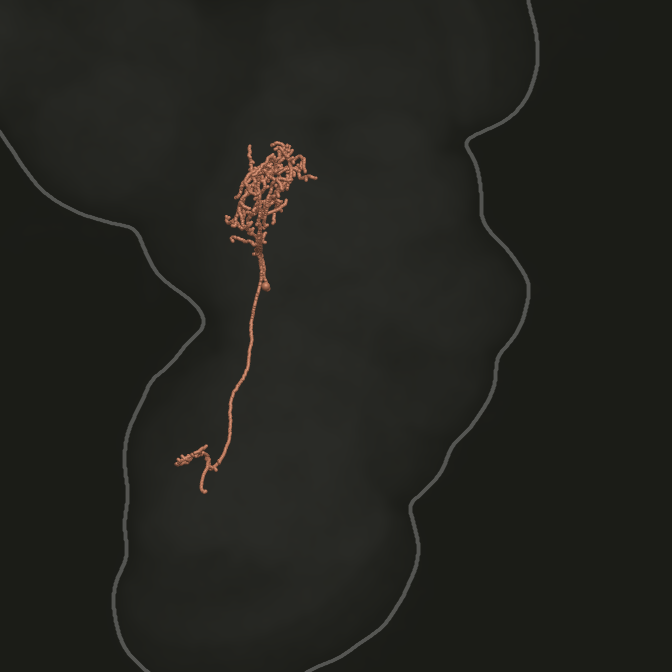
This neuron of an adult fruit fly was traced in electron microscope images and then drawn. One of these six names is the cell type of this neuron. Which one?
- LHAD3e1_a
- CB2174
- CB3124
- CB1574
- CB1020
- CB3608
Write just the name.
LHAD3e1_a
